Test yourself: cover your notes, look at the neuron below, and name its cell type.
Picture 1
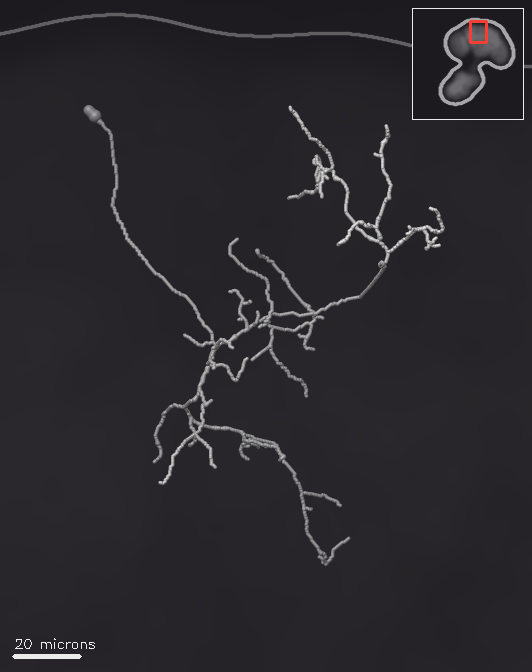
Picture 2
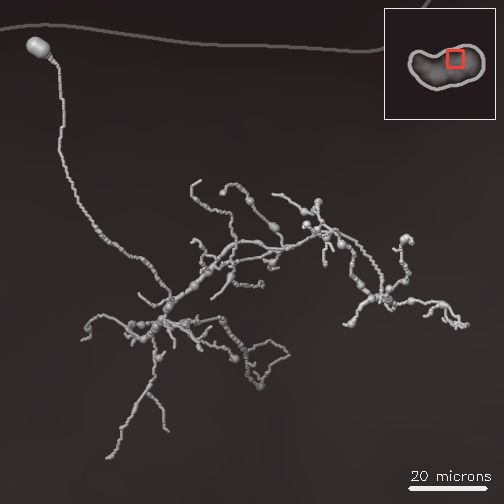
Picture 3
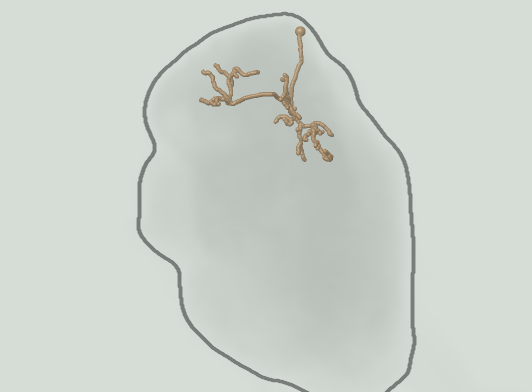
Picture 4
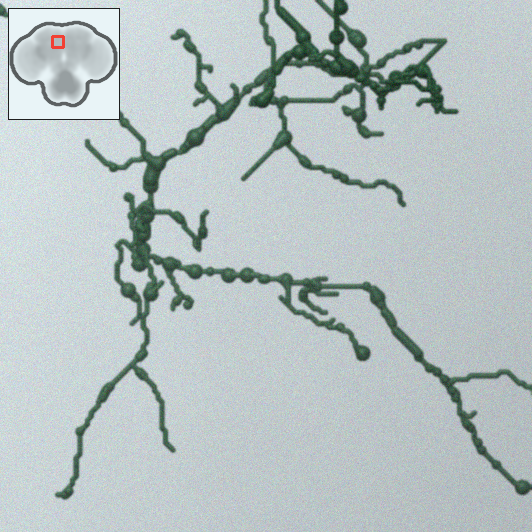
SMP437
